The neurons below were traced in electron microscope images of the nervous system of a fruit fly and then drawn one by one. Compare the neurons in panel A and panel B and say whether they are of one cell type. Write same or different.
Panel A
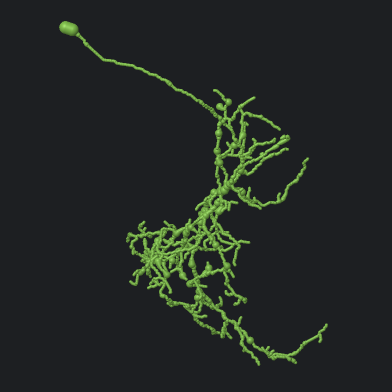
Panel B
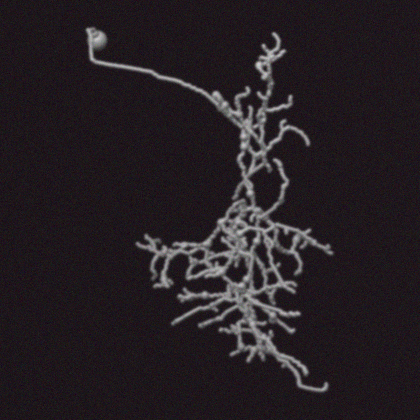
same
